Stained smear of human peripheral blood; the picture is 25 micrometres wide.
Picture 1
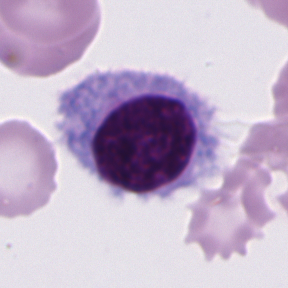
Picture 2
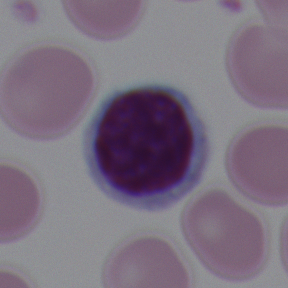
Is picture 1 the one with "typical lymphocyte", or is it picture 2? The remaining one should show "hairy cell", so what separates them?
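A hairy cell occupies the centre of picture 1, and a typical lymphocyte that of picture 2. The surface separates them most plainly: the hairy cell's border is ragged, with many fine hair-like projections all around it and an irregular outline, whereas the typical lymphocyte's outline is smooth, with no surface projections.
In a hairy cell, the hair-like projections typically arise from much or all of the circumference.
Size differs as well: the hairy cell is about 15 by 11 micrometres, the typical lymphocyte about 11 micrometres across.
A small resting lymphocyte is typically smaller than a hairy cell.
The share of the cell taken up by the nucleus also differs: about 50% of the area in the hairy cell, against about 70% in the typical lymphocyte, where the cytoplasm forms only a narrow pale blue rim around the nucleus.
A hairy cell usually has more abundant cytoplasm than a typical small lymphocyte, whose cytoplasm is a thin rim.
The hairy cell's cytoplasm is pale greyish blue. The nuclei have different shapes: the hairy cell's is oval, about 10 by 8 micrometres, with a smooth, unindented outline, while the typical lymphocyte's is round, about 9 micrometres across, with no indentation or lobes and dense, coarsely clumped chromatin.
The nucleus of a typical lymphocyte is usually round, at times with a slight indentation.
Some features are shared: neither nucleus shows a distinct nucleolus, and the cytoplasm of the hairy cell shows no distinct coloured granules, that of the typical lymphocyte no granules.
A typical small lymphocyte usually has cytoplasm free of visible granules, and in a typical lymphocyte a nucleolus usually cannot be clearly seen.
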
